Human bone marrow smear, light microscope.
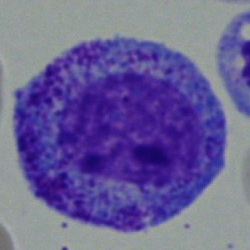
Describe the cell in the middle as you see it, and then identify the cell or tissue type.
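First, the outline is roughly round. Next, a moderate rim of blue cytoplasm surrounds the nucleus, with numerous dark purple granules scattered through it. Then, just below the nucleus, lies a paler, less granular patch of cytoplasm. Last, the cell is a promyelocyte.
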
